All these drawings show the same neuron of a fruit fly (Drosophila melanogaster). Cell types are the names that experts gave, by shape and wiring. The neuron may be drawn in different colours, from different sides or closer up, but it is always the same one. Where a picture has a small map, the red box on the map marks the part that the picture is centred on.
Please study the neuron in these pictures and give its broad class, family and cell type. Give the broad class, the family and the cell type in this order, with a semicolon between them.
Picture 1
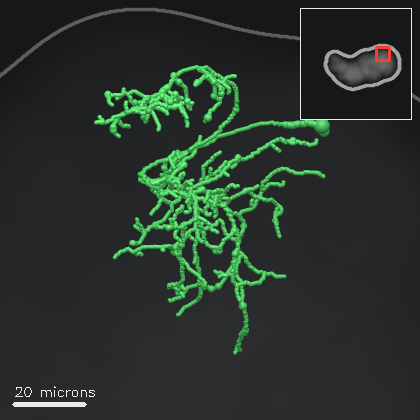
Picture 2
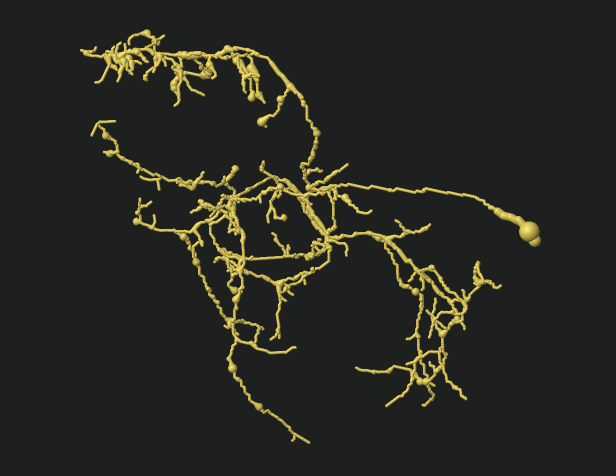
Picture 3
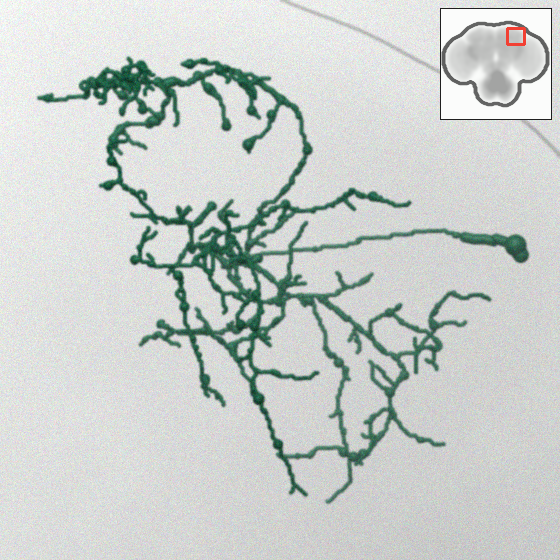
central-brain intrinsic neuron; hemilineage LHp2; LHPV6h2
